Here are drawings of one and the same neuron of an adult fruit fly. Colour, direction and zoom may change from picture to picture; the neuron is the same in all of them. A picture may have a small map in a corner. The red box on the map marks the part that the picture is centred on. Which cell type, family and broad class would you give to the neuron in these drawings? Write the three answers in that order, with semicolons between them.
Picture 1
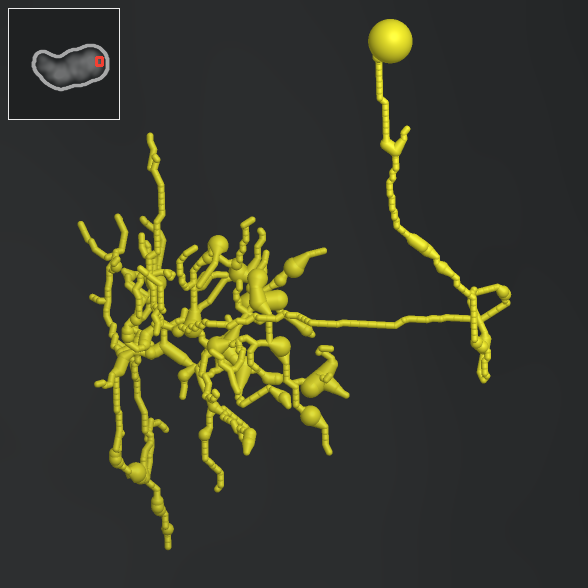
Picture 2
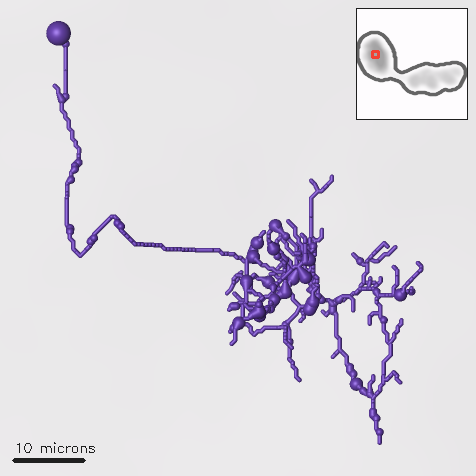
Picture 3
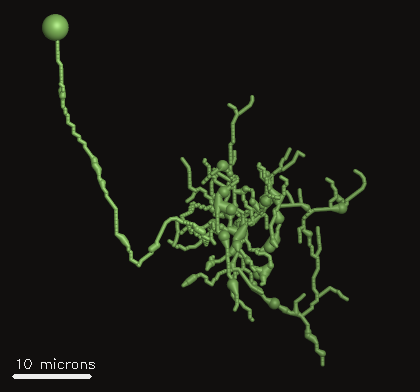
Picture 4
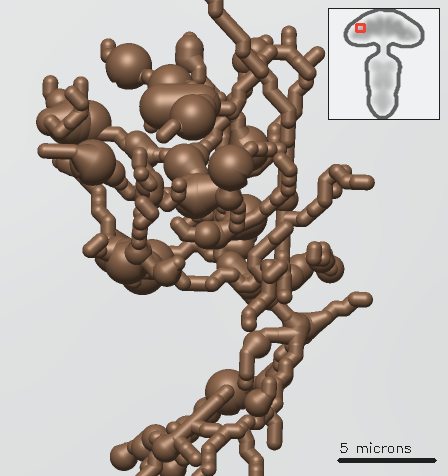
Mi16; Mi; optic-lobe intrinsic neuron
